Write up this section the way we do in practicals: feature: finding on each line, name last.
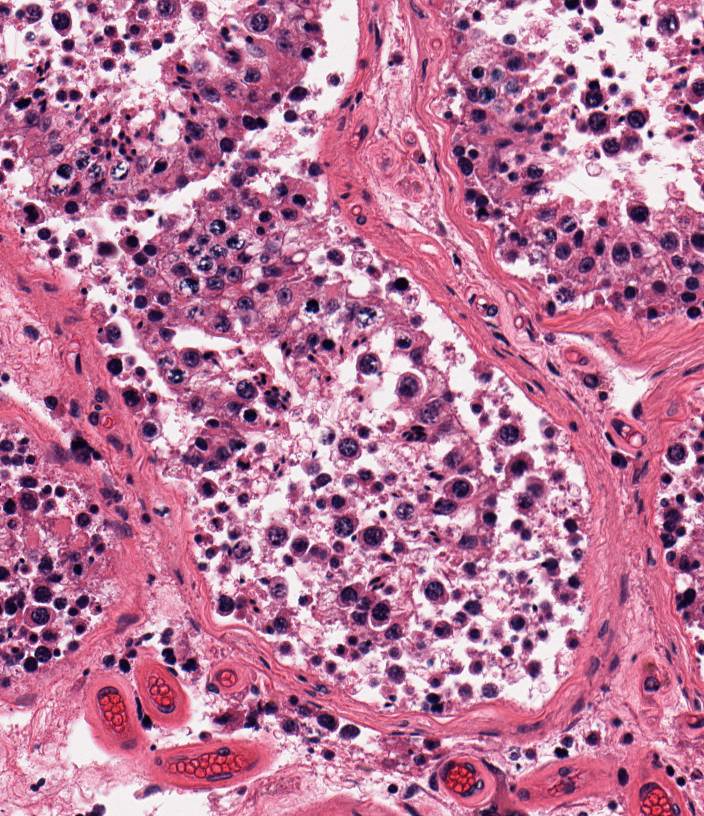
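Layout: rounded compartments of loosely packed cells, divided by bands of pink fibrous tissue
Small cells: many round, densely dark nuclei scattered through the compartments
Larger cells: round nuclei with coarse clumped chromatin, pale pink cytoplasm, among the small dark cells in the central compartment
Stroma: small vessels filled with red blood cells along the bottom edge
Name: testis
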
